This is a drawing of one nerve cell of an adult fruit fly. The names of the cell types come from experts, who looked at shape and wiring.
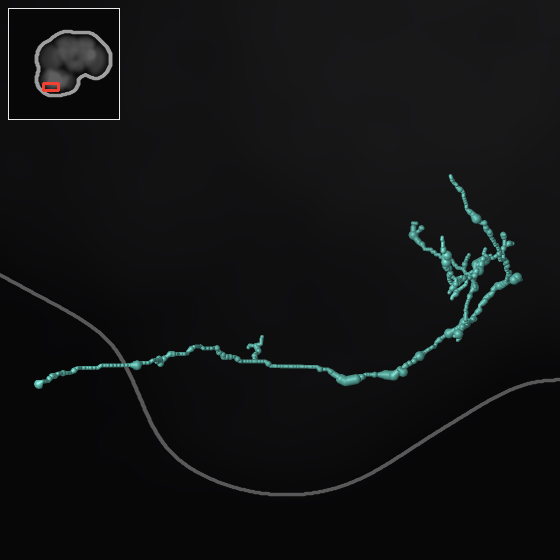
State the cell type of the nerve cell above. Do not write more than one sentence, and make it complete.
Within the cell type SNxx29 sits this nerve cell.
